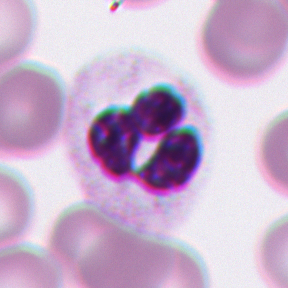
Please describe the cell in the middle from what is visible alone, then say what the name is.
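Near the middle of the nucleus, a small pale gap lies between the lobes. No nucleoli are visible. Fine, faint lilac granules are scattered through the cytoplasm. The outline of the cell is smooth, with no surface projections. The cell shown is a segmented neutrophil.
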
